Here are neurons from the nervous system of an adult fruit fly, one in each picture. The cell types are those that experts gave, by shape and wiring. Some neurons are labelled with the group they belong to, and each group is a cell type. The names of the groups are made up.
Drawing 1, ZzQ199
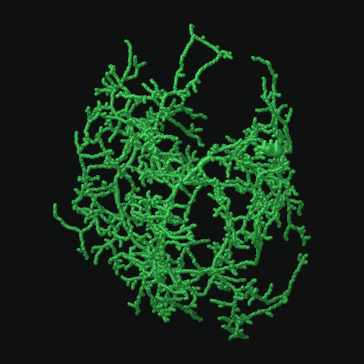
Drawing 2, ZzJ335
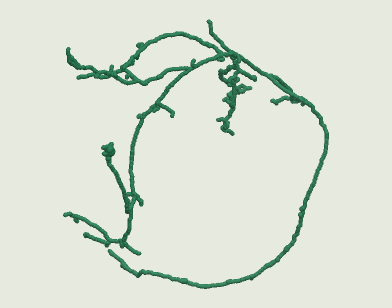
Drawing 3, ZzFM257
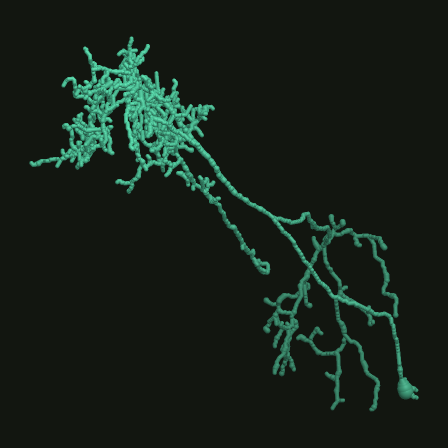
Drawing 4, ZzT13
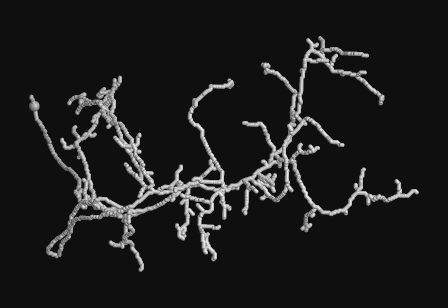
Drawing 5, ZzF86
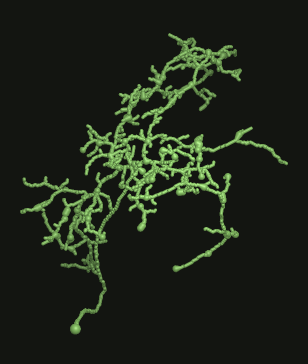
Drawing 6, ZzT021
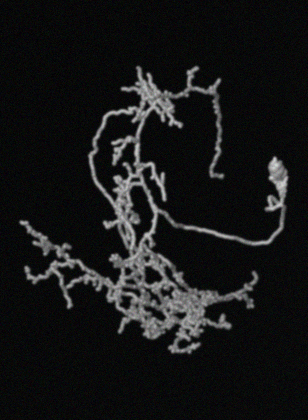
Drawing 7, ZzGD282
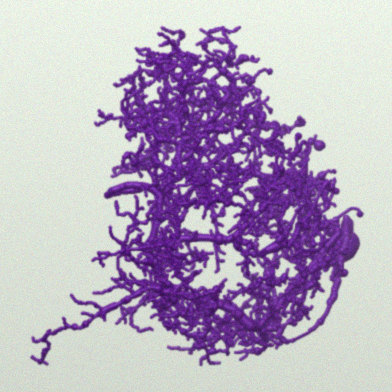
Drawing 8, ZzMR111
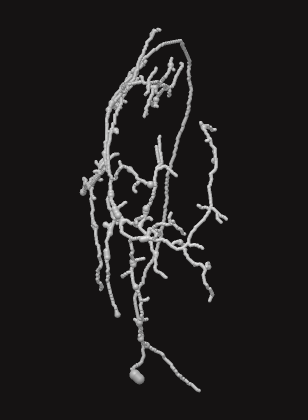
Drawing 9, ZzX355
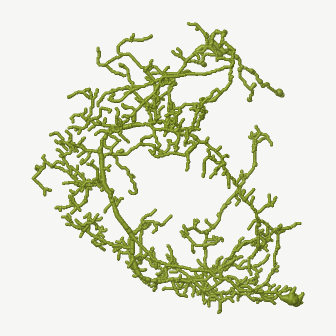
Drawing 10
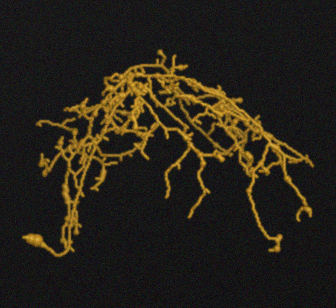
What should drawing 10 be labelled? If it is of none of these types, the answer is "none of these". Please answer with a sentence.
It belongs to none of these.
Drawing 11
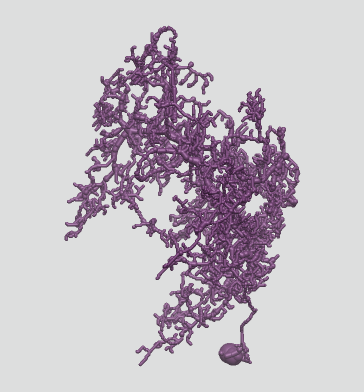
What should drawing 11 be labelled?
It belongs to ZzGD282.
